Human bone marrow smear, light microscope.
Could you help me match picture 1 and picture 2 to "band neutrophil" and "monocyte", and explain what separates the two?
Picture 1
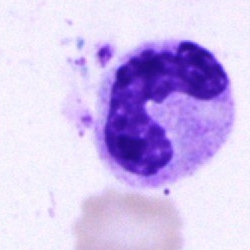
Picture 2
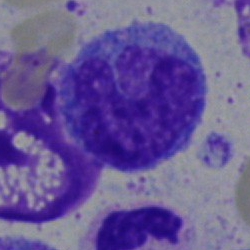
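Assignment: picture 1 band neutrophil, picture 2 monocyte. Nucleus, picture 1: curved, open side facing right; chromatin dark purple and coarsely clumped; no nucleoli visible.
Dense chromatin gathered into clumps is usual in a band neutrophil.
Nucleus, picture 2: chromatin deep purple and finely textured with small paler spots, not coarsely clumped.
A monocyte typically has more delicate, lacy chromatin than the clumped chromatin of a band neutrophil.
Cytoplasm, picture 2: narrow blue rim around the nucleus; no distinct granules, no clear vacuoles.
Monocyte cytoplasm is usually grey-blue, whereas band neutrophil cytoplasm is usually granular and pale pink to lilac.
Outlines: both roughly round, the monocyte's edge slightly ragged. Neighbours: small purple fragments just left of the band neutrophil; on its left the monocyte touches a purple cell packed with many clear vacuoles.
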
